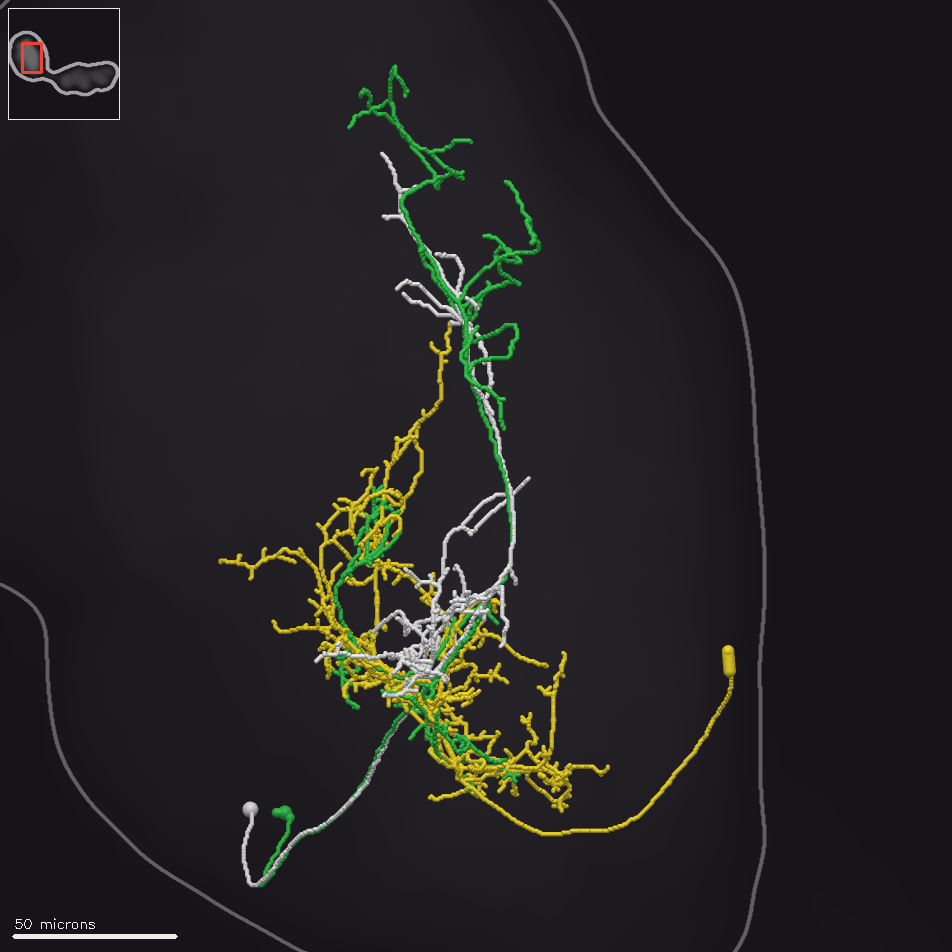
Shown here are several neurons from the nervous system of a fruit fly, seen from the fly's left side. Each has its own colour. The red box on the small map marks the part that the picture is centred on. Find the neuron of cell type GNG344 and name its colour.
yellow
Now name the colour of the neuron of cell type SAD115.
green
